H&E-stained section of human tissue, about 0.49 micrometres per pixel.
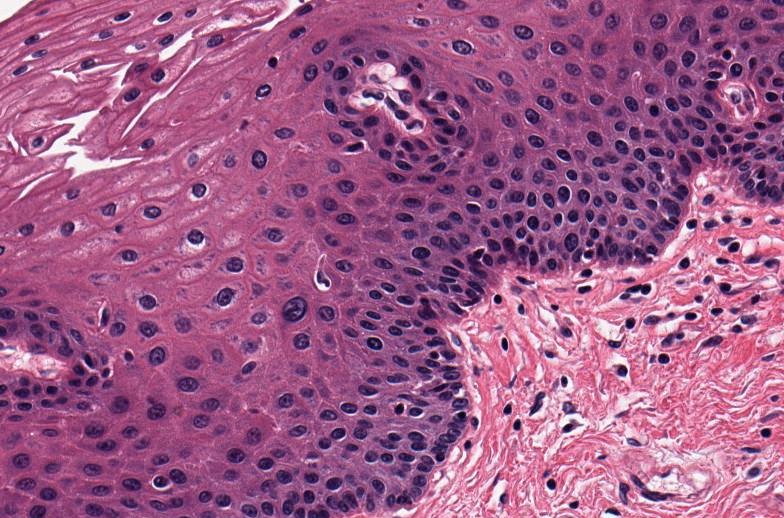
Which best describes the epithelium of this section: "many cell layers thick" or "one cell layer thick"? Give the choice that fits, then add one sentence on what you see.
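Many cell layers thick. Stratified squamous epithelium fills the upper and left part of the field, with connective tissue stroma in the lower right.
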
